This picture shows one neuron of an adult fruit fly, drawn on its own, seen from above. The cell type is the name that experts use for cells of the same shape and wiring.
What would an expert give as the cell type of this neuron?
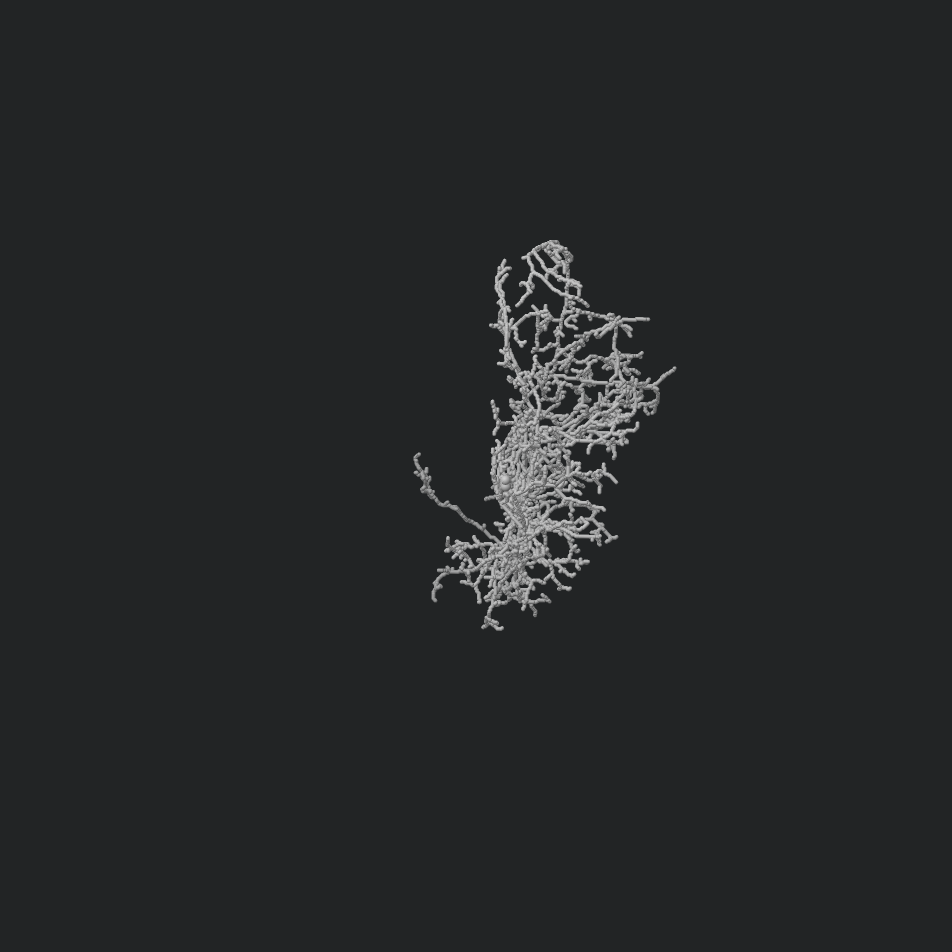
LAL134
